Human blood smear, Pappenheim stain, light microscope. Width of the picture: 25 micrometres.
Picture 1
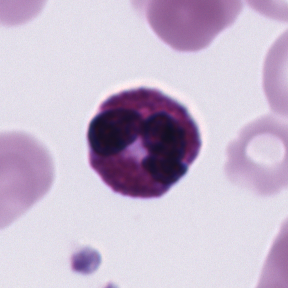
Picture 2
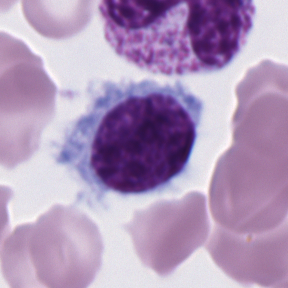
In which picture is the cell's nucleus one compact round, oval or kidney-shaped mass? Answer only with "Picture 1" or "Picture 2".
Picture 2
